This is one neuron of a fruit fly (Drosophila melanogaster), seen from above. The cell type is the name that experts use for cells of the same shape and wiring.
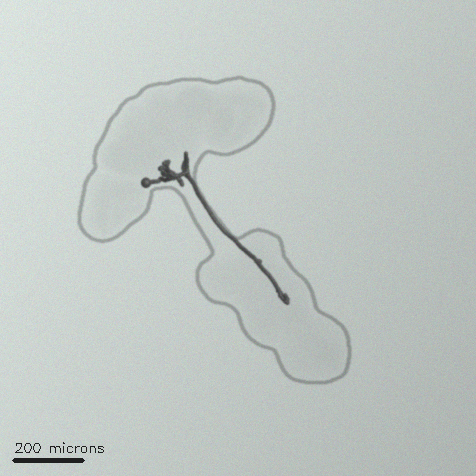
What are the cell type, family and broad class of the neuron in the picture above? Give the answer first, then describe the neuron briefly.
The cell type is DNg18_b. The family is hemilineage LB6. It is a descending neuron. It reaches both the brain and the nerve cord, passing through the neck. By the scale bar it is about 450 microns tall in this view.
